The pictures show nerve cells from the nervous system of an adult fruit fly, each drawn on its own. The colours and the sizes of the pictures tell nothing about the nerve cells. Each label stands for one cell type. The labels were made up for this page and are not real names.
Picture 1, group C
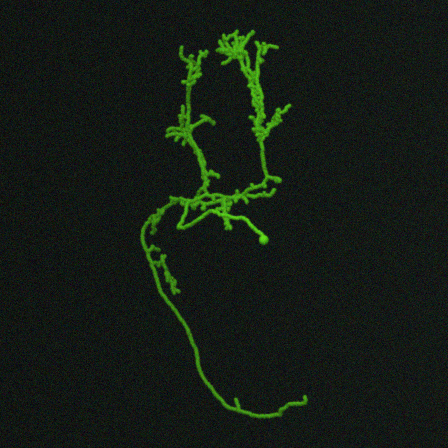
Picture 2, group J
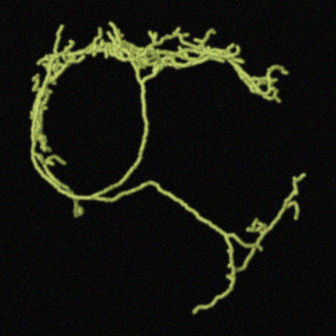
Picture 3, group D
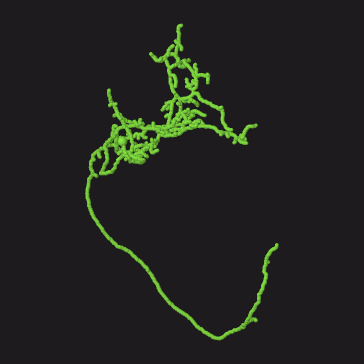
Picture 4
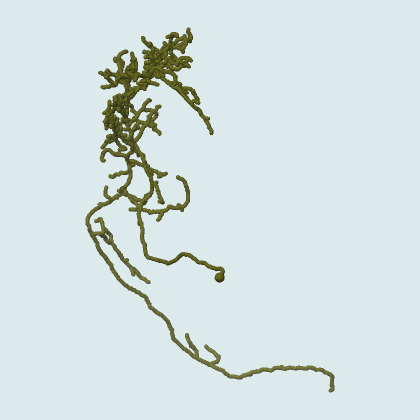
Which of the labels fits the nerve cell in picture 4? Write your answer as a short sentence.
It belongs to group C.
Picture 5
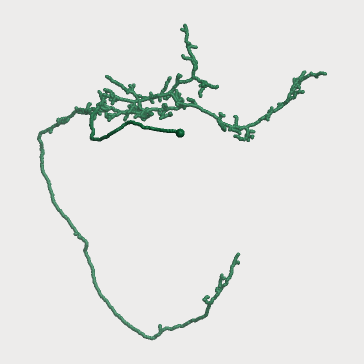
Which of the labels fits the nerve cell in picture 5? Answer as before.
It belongs to group D.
